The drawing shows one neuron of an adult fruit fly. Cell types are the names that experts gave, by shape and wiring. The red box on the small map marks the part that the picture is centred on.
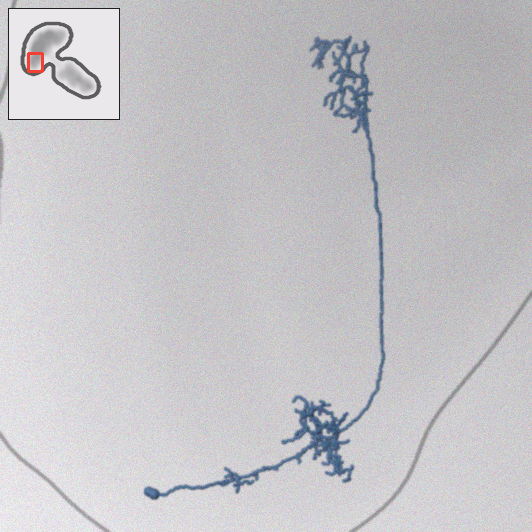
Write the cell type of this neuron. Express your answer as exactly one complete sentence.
Within the cell type Tm31 sits this neuron.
